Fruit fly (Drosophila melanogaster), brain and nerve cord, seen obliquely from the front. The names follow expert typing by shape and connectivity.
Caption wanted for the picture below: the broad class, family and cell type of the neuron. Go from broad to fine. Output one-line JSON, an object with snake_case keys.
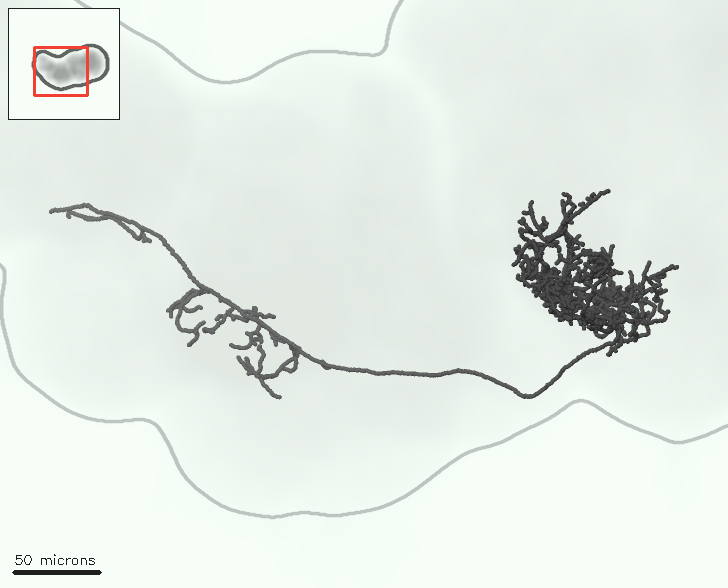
{"broad_class": "descending neuron", "family": "hemilineage LB3", "cell_type": "DNg56"}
